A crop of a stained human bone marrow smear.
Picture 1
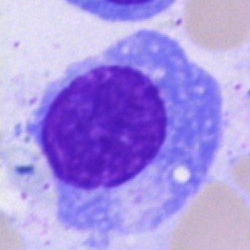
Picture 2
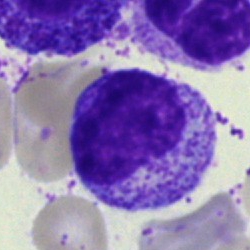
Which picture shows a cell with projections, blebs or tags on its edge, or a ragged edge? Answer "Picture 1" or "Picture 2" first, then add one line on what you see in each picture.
Picture 1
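In picture 1: The cell outline is irregular, with several broad bulges.
In picture 2: The cell outline is round and smooth.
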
